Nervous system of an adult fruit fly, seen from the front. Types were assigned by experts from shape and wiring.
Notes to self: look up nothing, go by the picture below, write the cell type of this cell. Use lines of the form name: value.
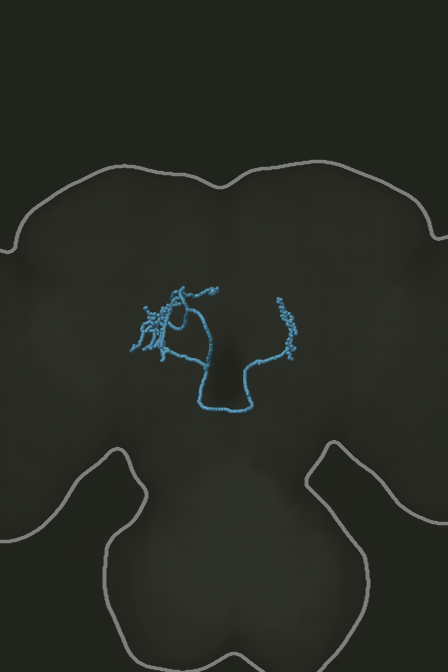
cell type: PS229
